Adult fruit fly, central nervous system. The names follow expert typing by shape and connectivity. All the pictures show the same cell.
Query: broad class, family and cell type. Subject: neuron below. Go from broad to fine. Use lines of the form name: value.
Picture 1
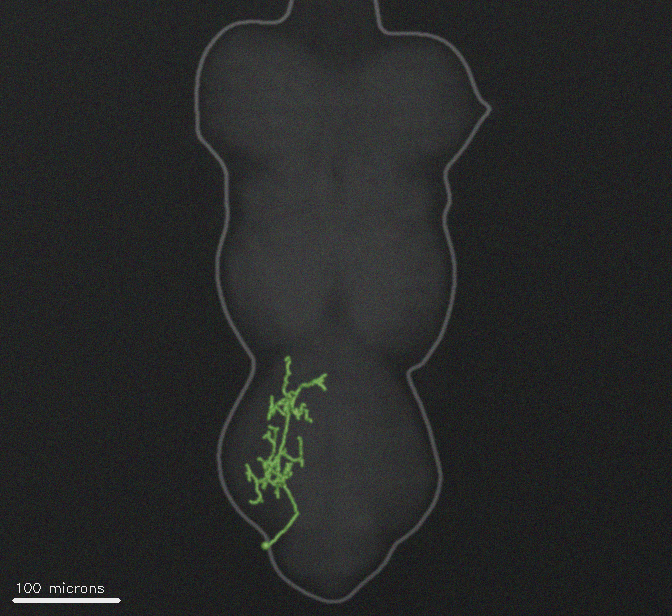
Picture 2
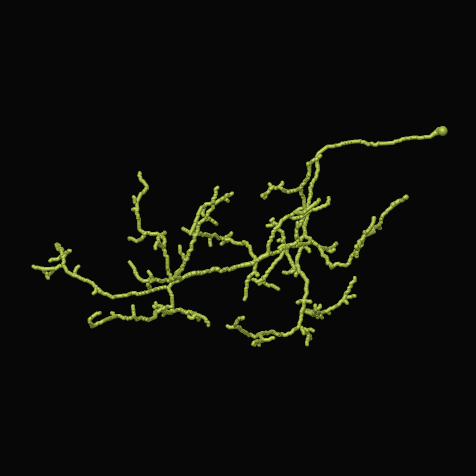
broad class: nerve-cord intrinsic neuron
family: hemilineage 20A.22A
cell type: IN20A.22A073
